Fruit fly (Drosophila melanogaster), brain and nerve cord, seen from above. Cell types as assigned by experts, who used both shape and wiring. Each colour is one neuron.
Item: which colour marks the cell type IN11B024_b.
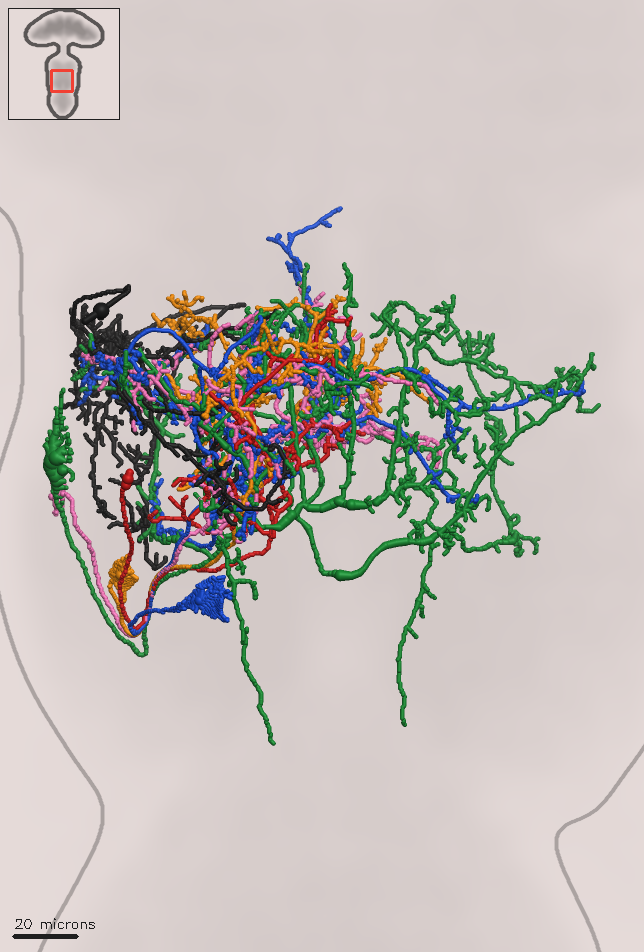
pink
